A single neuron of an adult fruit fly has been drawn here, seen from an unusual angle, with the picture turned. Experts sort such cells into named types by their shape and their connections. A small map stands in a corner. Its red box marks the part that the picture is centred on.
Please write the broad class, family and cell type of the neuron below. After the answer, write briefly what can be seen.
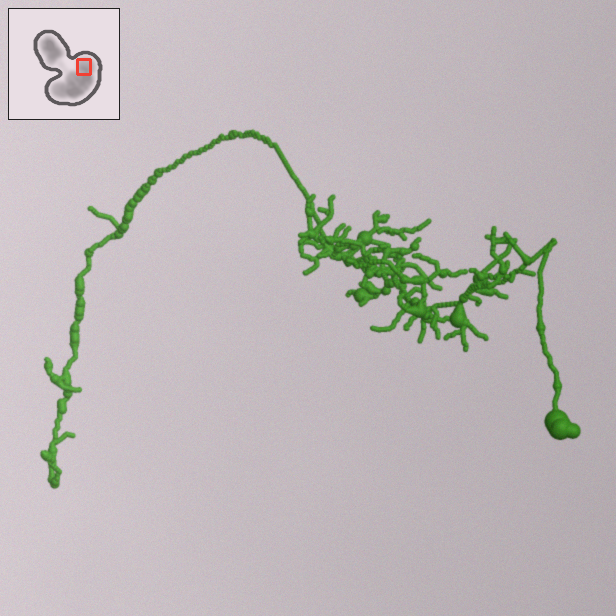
It is an optic-lobe intrinsic neuron. The family is TmY. Its cell type is TmY18. The picture shows dozens of branch ends. In this view it is wider than it is tall.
